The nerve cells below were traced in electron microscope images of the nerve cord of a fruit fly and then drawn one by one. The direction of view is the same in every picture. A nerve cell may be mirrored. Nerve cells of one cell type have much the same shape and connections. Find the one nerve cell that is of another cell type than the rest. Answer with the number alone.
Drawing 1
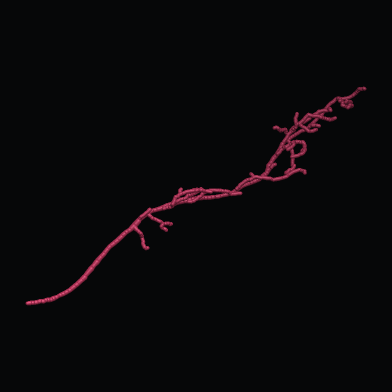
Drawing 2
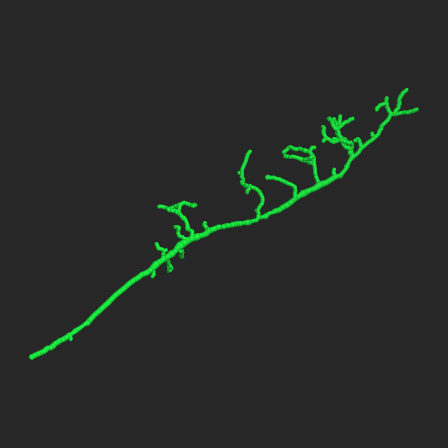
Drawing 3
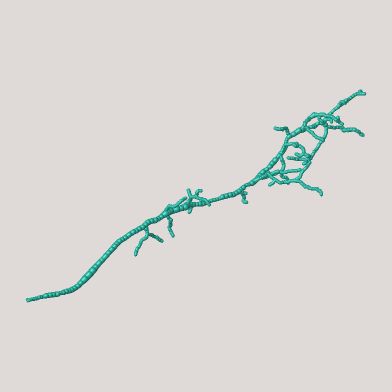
3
